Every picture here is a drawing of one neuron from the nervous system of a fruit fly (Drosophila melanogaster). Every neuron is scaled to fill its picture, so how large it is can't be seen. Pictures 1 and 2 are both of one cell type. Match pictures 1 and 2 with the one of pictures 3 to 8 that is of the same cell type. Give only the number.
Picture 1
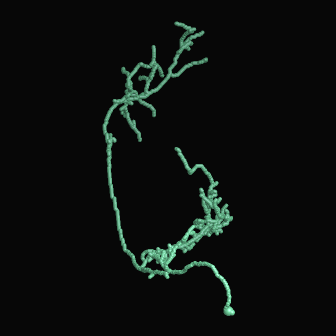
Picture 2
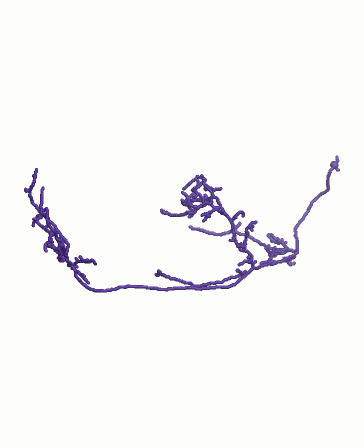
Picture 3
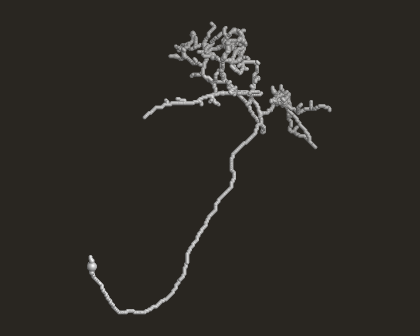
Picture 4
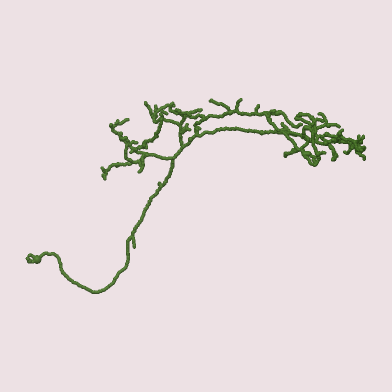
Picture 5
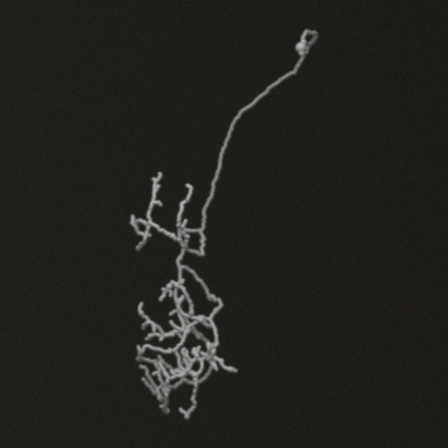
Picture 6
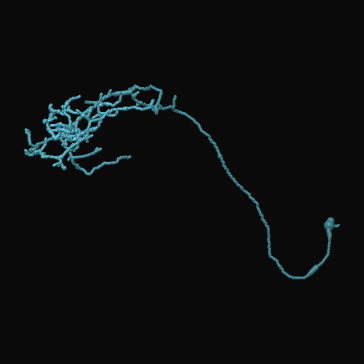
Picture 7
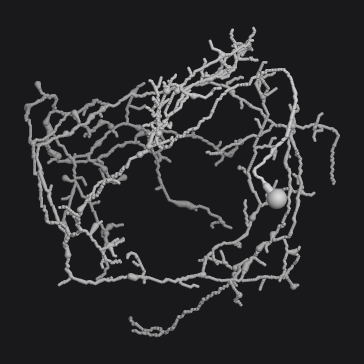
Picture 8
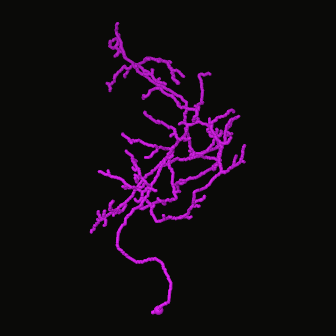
7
